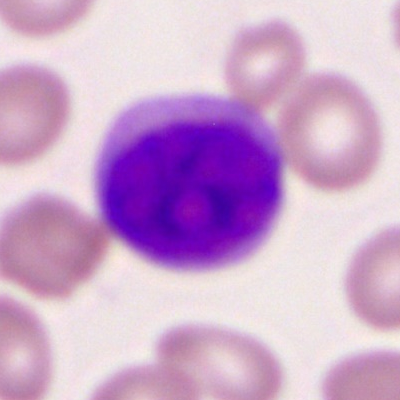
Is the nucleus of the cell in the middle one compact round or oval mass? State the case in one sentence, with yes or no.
Yes, this cell's nucleus is compact and round or oval in shape.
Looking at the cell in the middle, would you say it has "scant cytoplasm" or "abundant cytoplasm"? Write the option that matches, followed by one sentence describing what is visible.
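Scant cytoplasm. The cytoplasm is a thin rim that is widest along the top of the cell.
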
